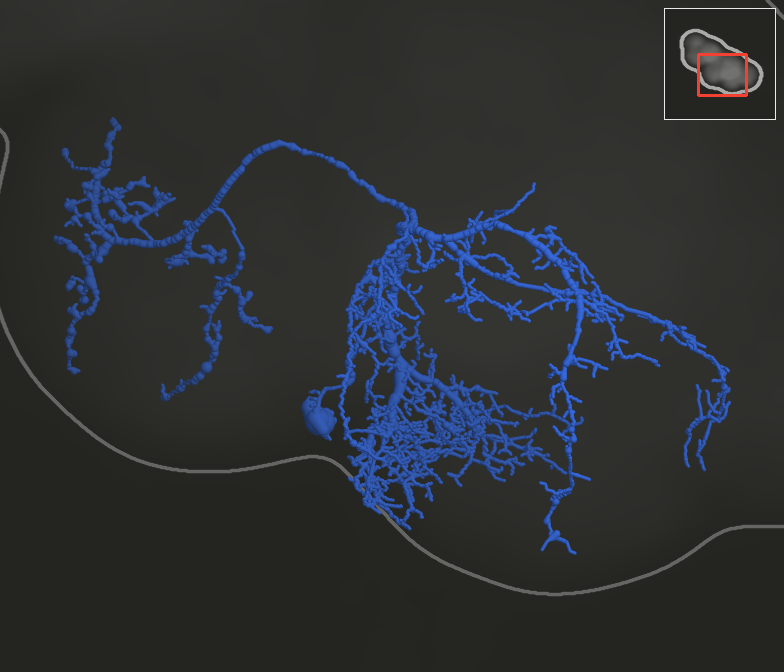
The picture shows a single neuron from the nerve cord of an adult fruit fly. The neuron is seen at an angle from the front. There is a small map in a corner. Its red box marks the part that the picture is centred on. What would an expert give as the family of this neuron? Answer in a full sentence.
The family is hemilineage 03A.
